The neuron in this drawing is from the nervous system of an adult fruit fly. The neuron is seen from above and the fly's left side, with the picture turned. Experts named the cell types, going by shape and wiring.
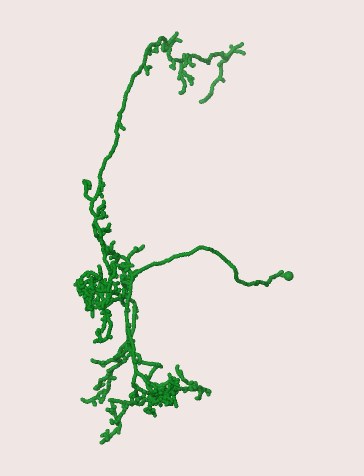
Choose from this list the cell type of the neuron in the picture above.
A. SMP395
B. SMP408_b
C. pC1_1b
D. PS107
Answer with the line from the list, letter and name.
C. pC1_1b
